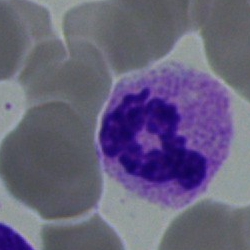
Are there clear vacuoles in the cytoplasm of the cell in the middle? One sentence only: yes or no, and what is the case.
No, not a single vacuole is visible in its cytoplasm.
